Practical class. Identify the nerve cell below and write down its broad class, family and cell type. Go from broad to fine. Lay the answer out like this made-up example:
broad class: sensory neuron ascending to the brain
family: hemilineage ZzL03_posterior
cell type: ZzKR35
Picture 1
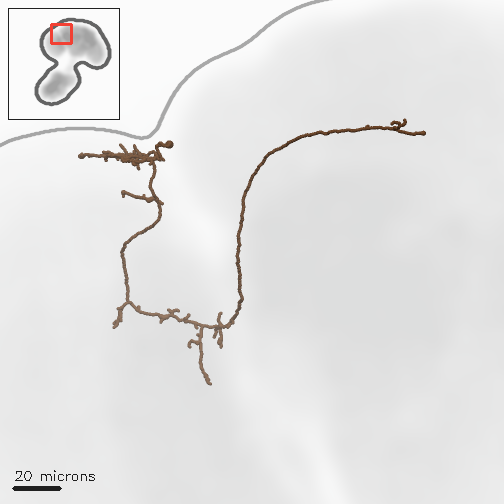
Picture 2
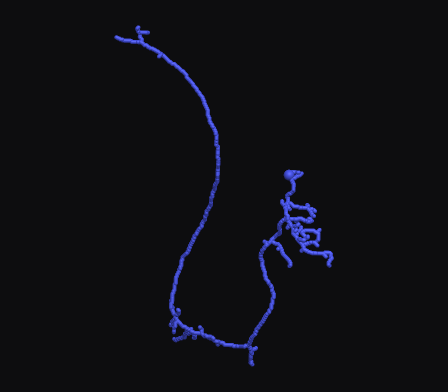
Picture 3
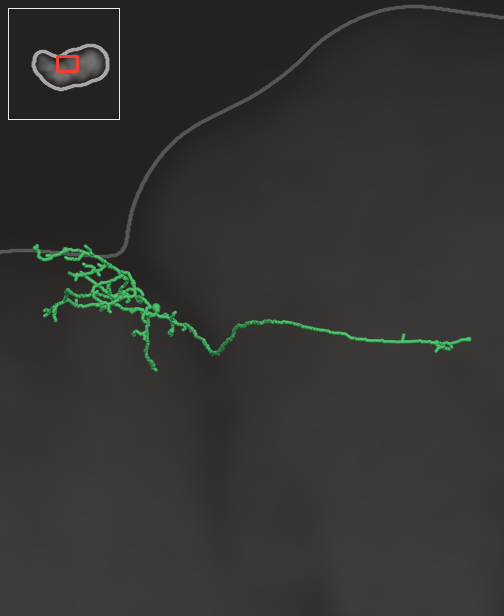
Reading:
broad class: visual projection neuron
family: MeTu
cell type: MeTu4c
